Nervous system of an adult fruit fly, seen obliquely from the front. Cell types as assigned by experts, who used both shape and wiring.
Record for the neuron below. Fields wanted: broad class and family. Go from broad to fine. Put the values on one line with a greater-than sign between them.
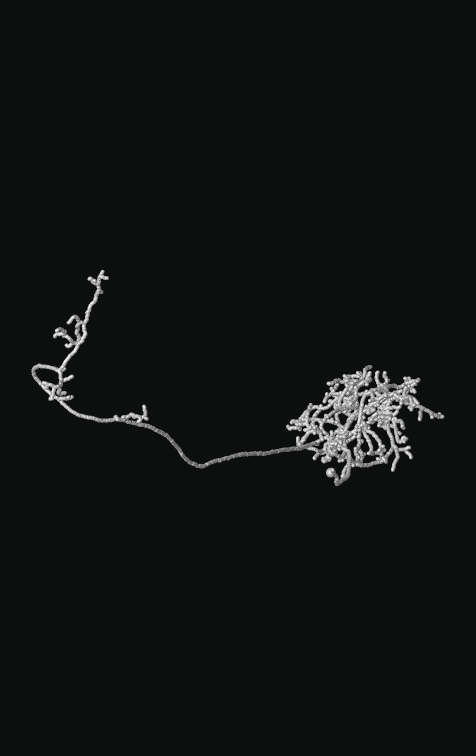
ascending neuron > hemilineage 08B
